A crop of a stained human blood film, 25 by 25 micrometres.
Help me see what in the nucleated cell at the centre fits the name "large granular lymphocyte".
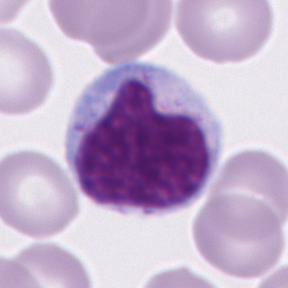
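Here the nucleus sits toward the lower part of the cell, leaving the widest band of cytoplasm at the top.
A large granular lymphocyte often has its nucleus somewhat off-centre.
So the position here fits. The cytoplasm is pale greyish-blue, with fine pinkish-purple granules scattered through it.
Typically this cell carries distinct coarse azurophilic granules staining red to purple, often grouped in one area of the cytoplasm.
The colour agrees, but these granules are fine and spread throughout rather than coarse and gathered in one area. The chromatin is dark purple and coarsely mottled; the cell is about 14 micrometres across, the nucleus about 11 micrometres, filling about 60% of the area.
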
